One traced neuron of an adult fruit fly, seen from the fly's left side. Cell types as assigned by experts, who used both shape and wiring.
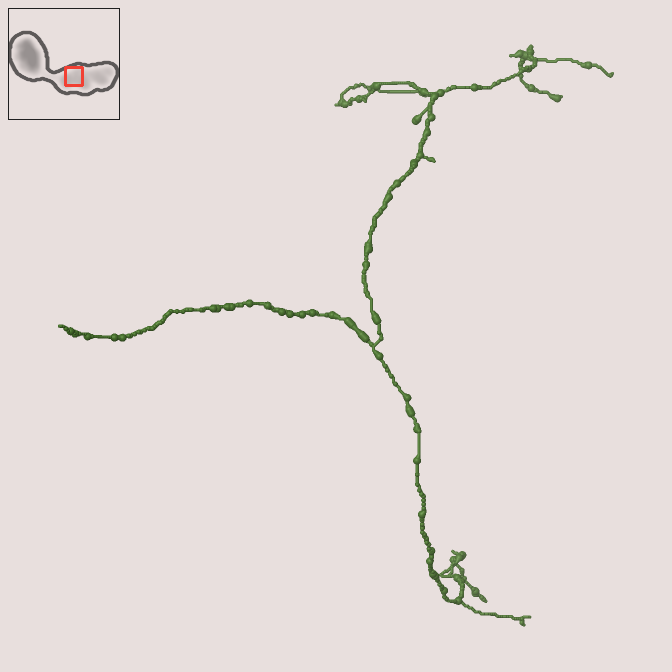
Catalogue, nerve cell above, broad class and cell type: sensory neuron entering the nerve cord; SNxx26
